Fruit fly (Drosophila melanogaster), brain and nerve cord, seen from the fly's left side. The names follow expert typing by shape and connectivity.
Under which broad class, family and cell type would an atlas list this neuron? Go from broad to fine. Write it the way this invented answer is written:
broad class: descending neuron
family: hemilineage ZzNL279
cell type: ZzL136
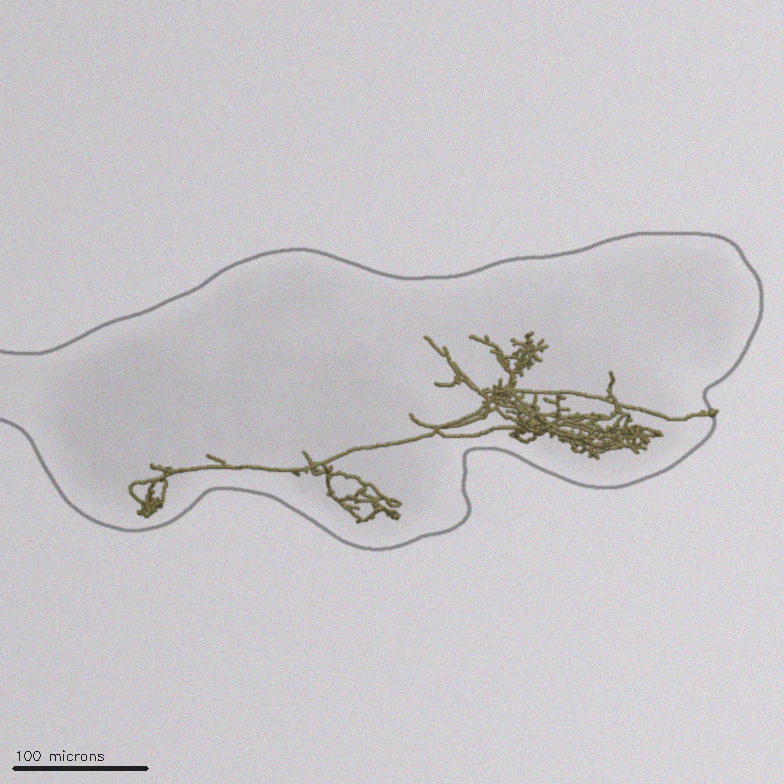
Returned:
broad class: nerve-cord intrinsic neuron
family: hemilineage 05B
cell type: IN05B022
